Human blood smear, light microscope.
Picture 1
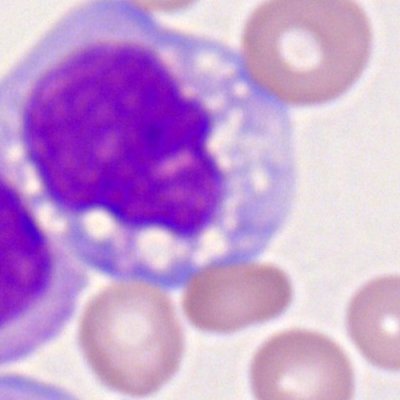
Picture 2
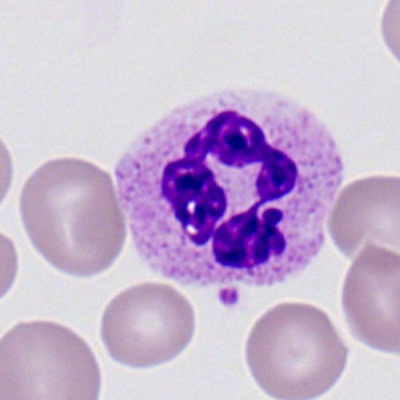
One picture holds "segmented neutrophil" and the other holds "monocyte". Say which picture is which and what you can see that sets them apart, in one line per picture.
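Picture 1: monocyte. The cytoplasm holds many small, clear, round vacuoles.
Picture 2: segmented neutrophil. No vacuoles are seen in the cytoplasm.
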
